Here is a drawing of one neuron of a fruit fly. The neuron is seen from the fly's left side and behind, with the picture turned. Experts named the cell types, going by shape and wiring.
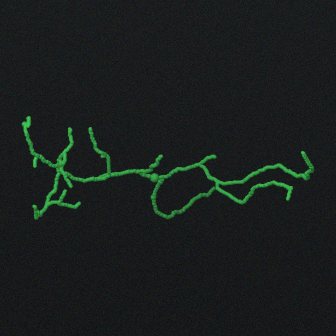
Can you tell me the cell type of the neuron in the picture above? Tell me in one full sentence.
This neuron falls under the cell type SNxx28.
